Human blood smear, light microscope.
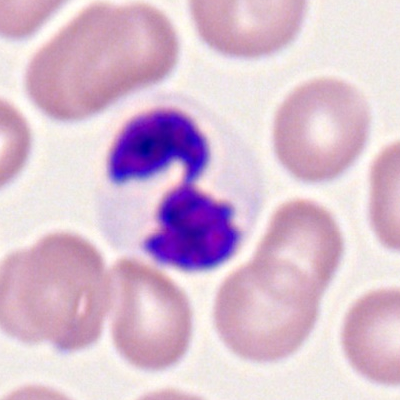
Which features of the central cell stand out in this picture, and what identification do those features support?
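Two separate lobes make up the nucleus, one positioned toward the upper left and the other toward the lower right. Neither lobe shows a nucleolus. The cell outline is roughly round. It is a segmented neutrophil.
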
